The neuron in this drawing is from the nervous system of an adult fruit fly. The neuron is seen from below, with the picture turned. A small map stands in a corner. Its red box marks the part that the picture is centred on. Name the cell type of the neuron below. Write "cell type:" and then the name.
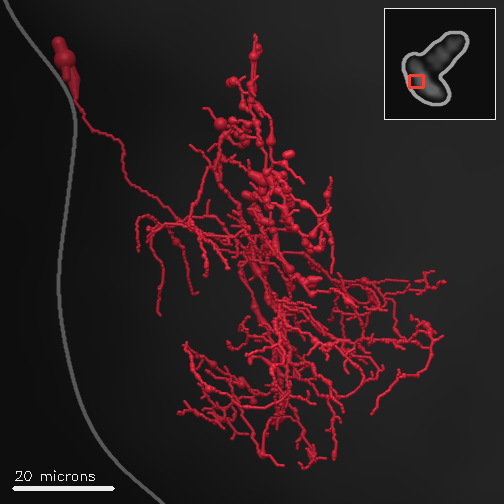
cell type: GNG237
